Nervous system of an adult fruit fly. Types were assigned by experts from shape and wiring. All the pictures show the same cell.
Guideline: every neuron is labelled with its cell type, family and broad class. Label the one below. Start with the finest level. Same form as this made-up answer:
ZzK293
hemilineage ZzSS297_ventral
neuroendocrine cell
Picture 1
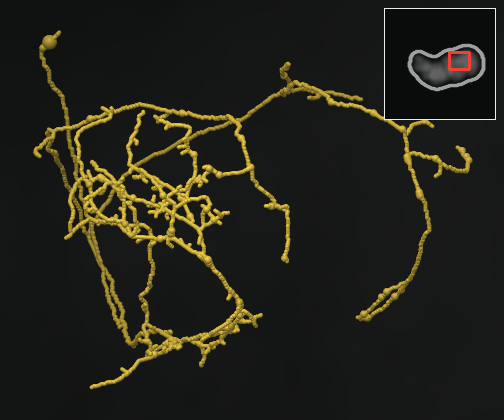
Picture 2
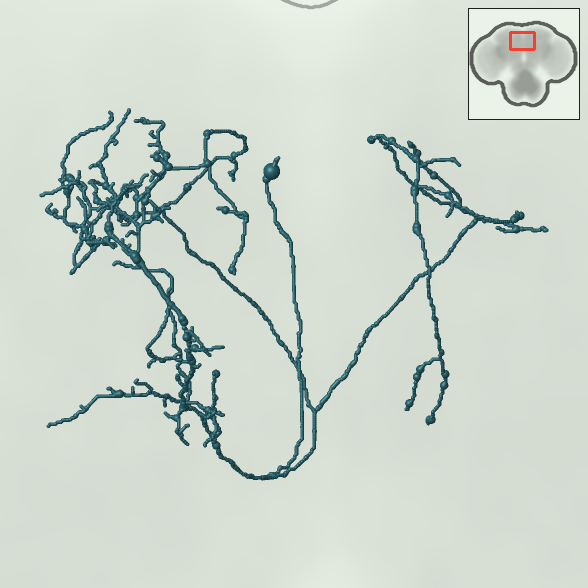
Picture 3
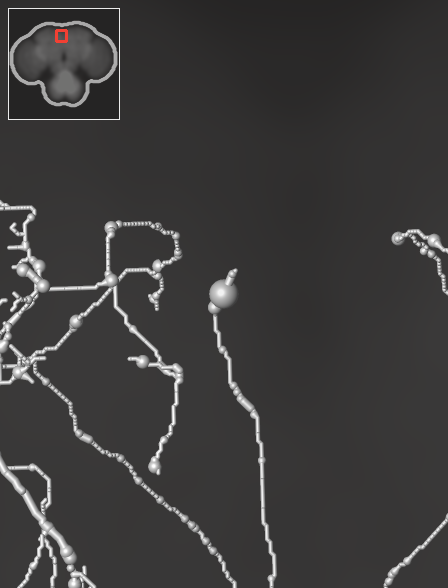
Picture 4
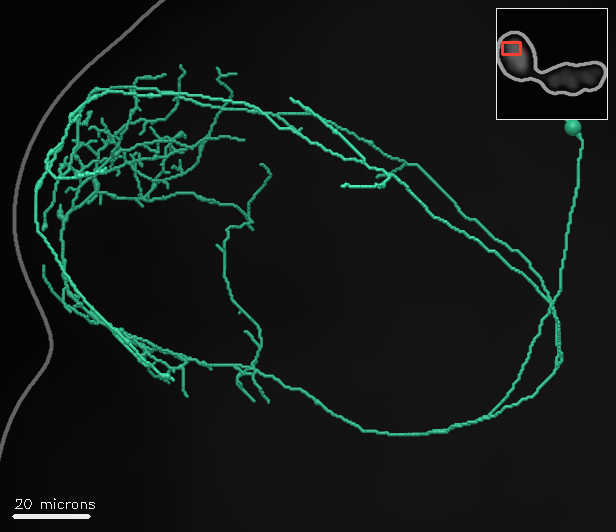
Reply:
CRE085
hemilineage DM1_antero_dorsal
central-brain intrinsic neuron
